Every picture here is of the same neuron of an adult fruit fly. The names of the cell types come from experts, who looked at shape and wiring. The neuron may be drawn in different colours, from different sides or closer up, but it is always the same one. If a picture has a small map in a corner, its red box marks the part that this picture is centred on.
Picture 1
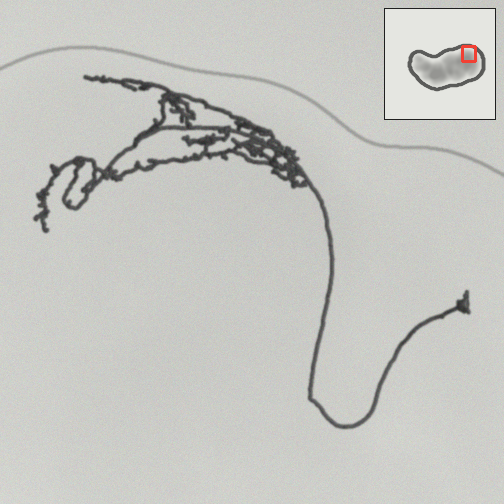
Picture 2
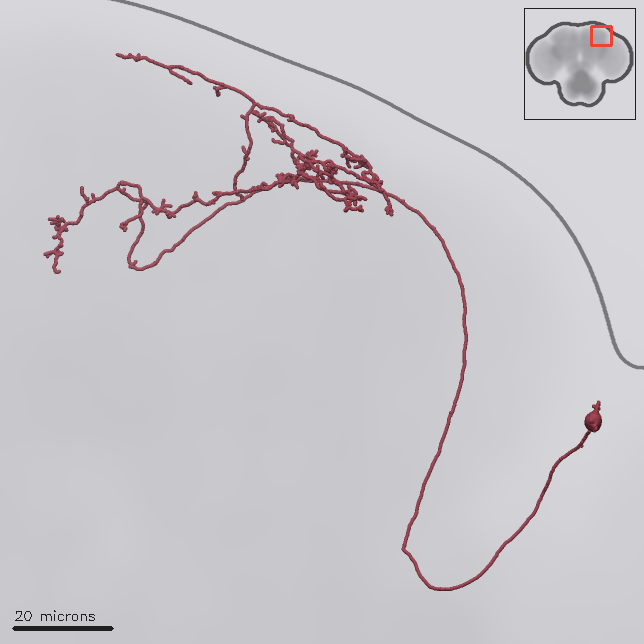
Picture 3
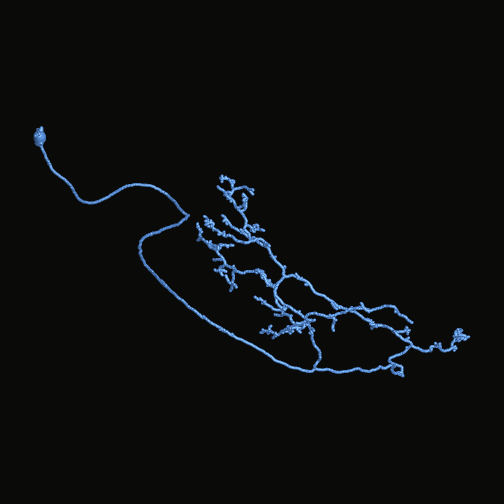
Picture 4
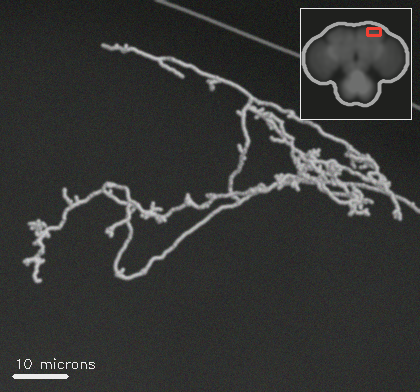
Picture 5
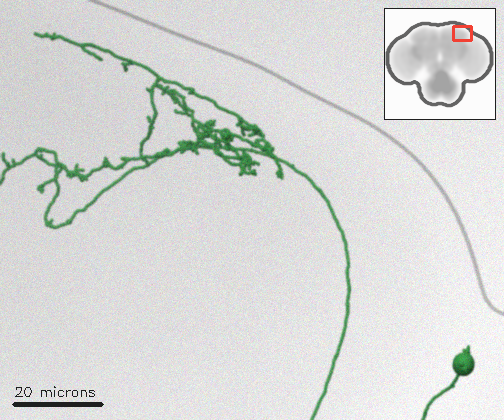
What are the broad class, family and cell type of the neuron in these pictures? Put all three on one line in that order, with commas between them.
central-brain intrinsic neuron, hemilineage SLPav2, CB2136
